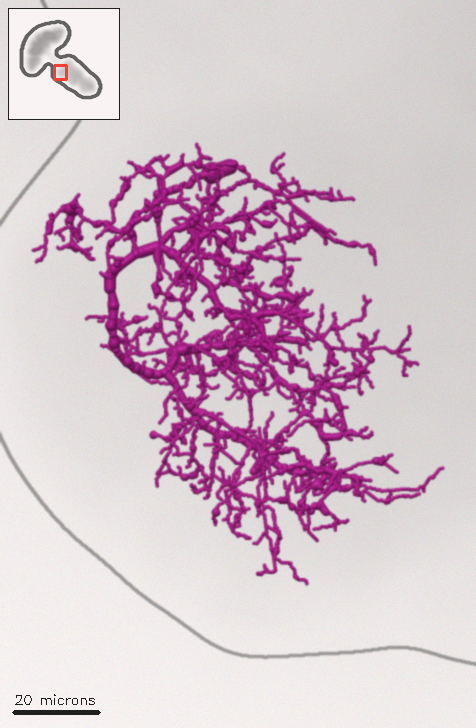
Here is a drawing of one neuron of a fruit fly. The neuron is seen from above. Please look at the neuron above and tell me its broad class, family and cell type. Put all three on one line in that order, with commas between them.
nerve-cord intrinsic neuron, hemilineage 13A, IN13A012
